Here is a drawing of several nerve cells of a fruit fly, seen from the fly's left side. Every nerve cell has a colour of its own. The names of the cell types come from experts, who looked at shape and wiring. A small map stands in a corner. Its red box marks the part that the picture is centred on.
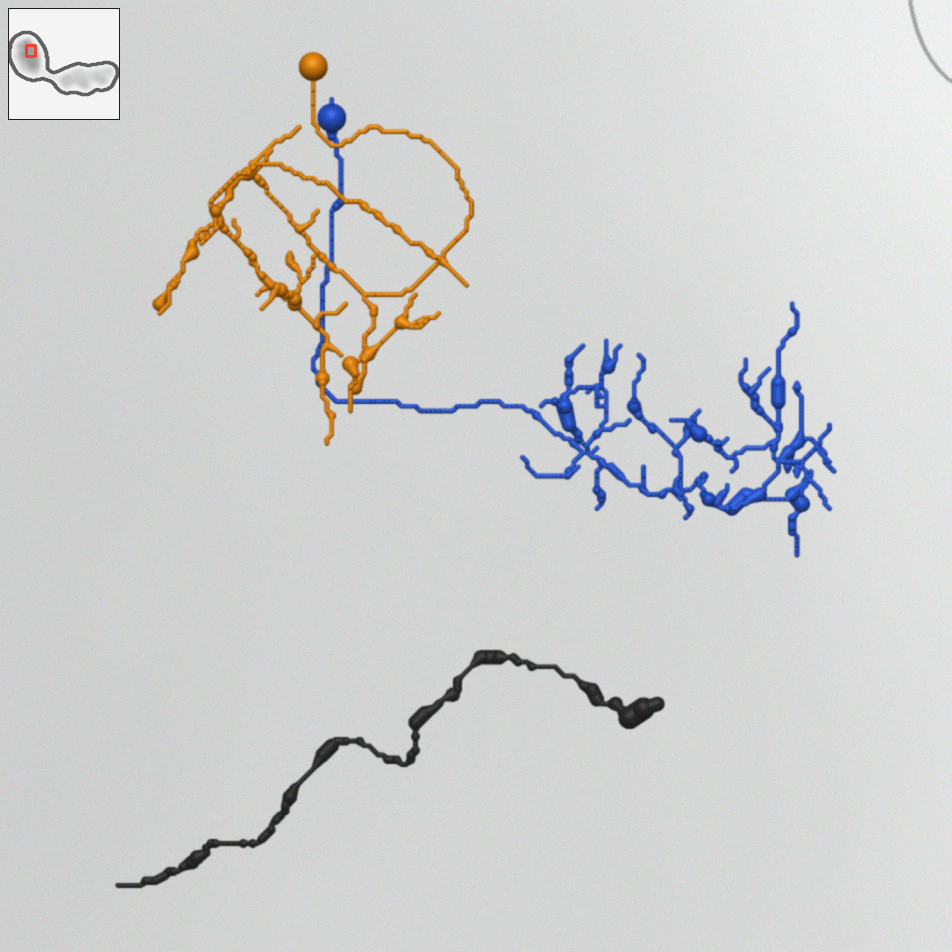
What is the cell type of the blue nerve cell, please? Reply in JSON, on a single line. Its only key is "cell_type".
{"cell_type": "Mi17"}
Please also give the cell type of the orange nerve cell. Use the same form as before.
{"cell_type": "Mi15"}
